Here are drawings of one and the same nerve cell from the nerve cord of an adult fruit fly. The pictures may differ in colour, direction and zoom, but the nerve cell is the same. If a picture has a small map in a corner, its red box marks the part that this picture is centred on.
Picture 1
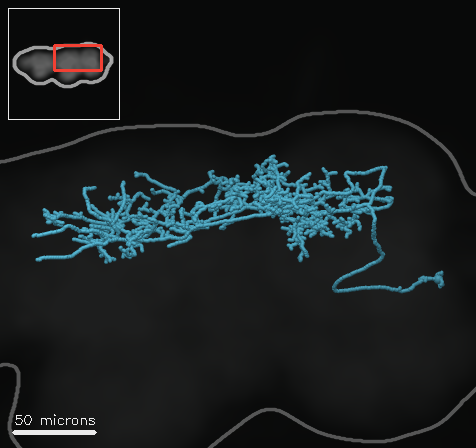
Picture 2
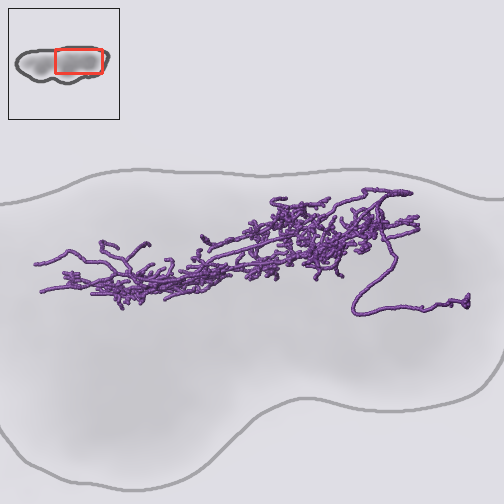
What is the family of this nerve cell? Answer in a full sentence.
The family is hemilineage 02A.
